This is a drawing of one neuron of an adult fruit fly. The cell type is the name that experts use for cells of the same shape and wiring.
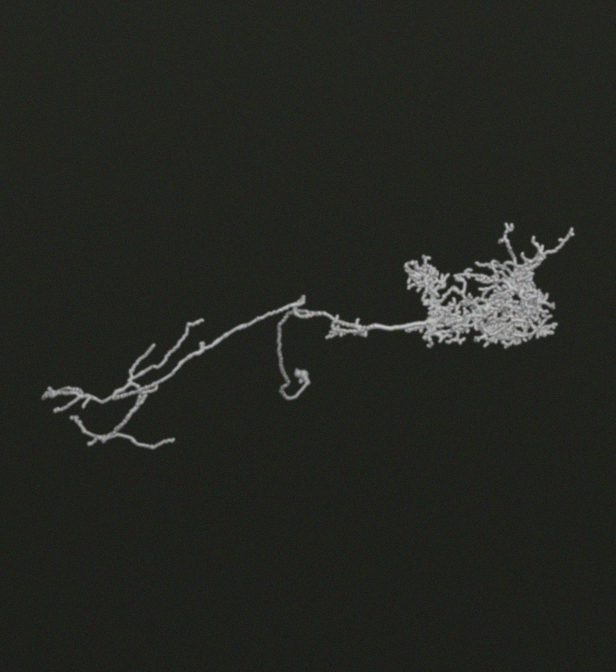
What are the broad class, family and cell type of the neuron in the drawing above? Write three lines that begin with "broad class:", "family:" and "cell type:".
broad class: nerve-cord intrinsic neuron
family: hemilineage 23B
cell type: IN23B006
